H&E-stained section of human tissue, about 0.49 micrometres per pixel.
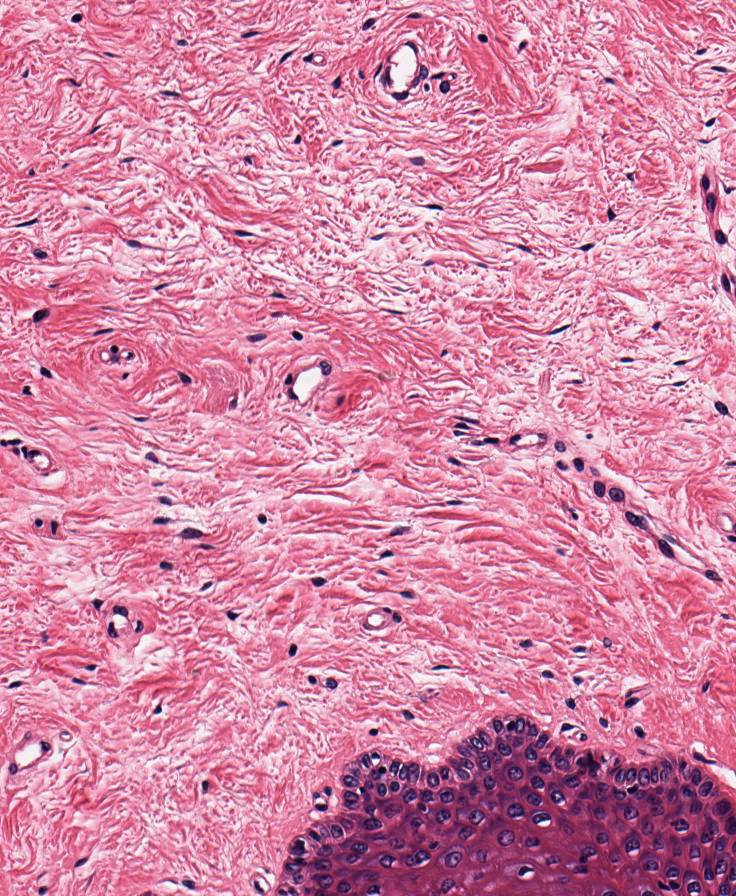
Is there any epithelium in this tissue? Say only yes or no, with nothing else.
Yes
